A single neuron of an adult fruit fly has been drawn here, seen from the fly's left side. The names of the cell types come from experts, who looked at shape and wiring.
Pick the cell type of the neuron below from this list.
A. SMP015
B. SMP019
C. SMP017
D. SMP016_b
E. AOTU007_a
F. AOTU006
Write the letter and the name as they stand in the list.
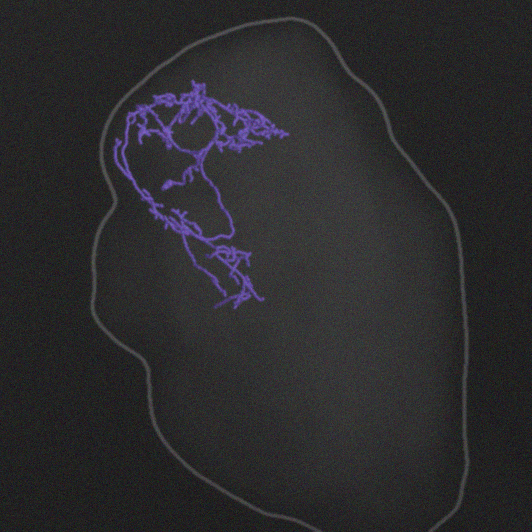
A. SMP015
